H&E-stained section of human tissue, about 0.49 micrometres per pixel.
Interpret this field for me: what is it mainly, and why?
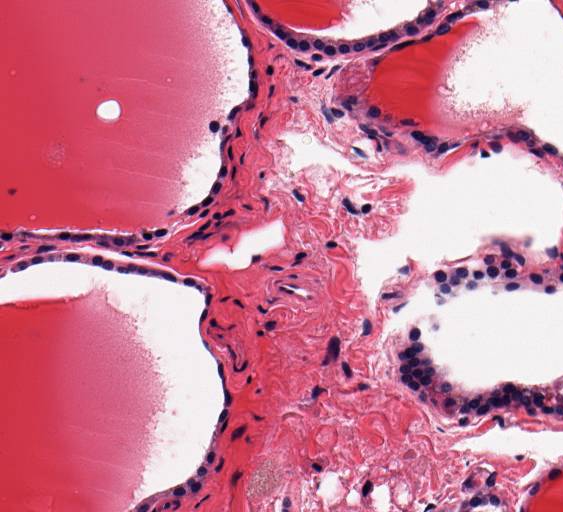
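The field mainly shows the thyroid follicle. Point one: rounded follicles, separated by a band of stroma running down the middle. Point two: the follicles on the left are filled with smooth, homogeneous, bright pink colloid.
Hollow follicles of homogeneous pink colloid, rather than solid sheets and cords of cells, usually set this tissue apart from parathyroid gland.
Point three: a single layer of flattened cells with dark, elongated nuclei lines the upper-left follicles.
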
